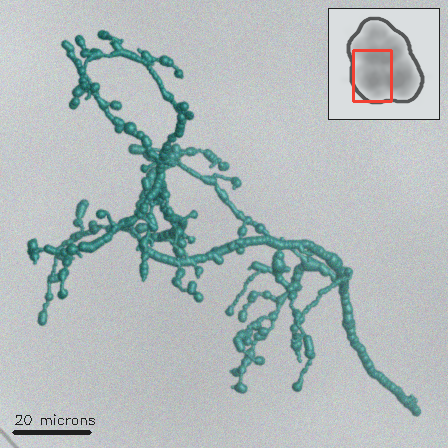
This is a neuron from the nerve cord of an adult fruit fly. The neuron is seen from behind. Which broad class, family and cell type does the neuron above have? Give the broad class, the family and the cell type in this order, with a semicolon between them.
descending neuron; DNge; DNge059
